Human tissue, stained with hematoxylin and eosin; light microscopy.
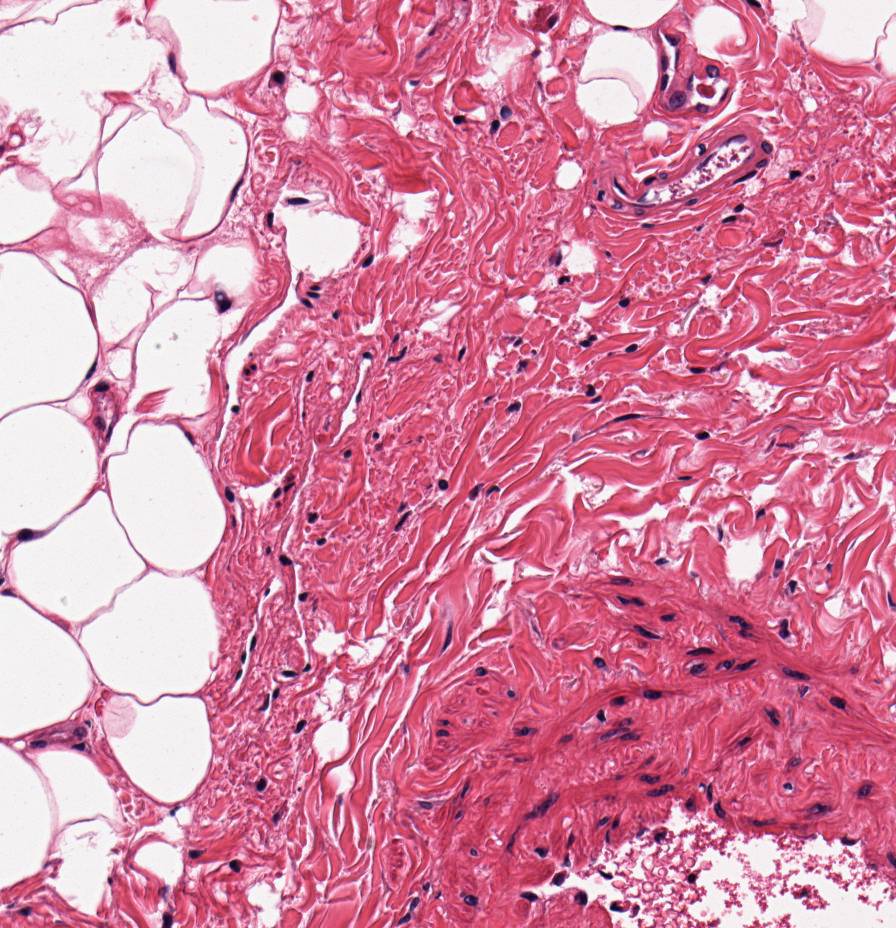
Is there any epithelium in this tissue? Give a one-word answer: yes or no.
No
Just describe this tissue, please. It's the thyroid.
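Adipose tissue fills the left of the field; dense collagenous connective tissue fills the centre and right. Among the collagen bundles lie sparse, slender, dark, spindle-shaped fibroblast nuclei, scattered singly. A curved, more cellular band with many elongated nuclei sweeps across the lower right. In the bottom right corner is a space filled with loose red blood cells.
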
